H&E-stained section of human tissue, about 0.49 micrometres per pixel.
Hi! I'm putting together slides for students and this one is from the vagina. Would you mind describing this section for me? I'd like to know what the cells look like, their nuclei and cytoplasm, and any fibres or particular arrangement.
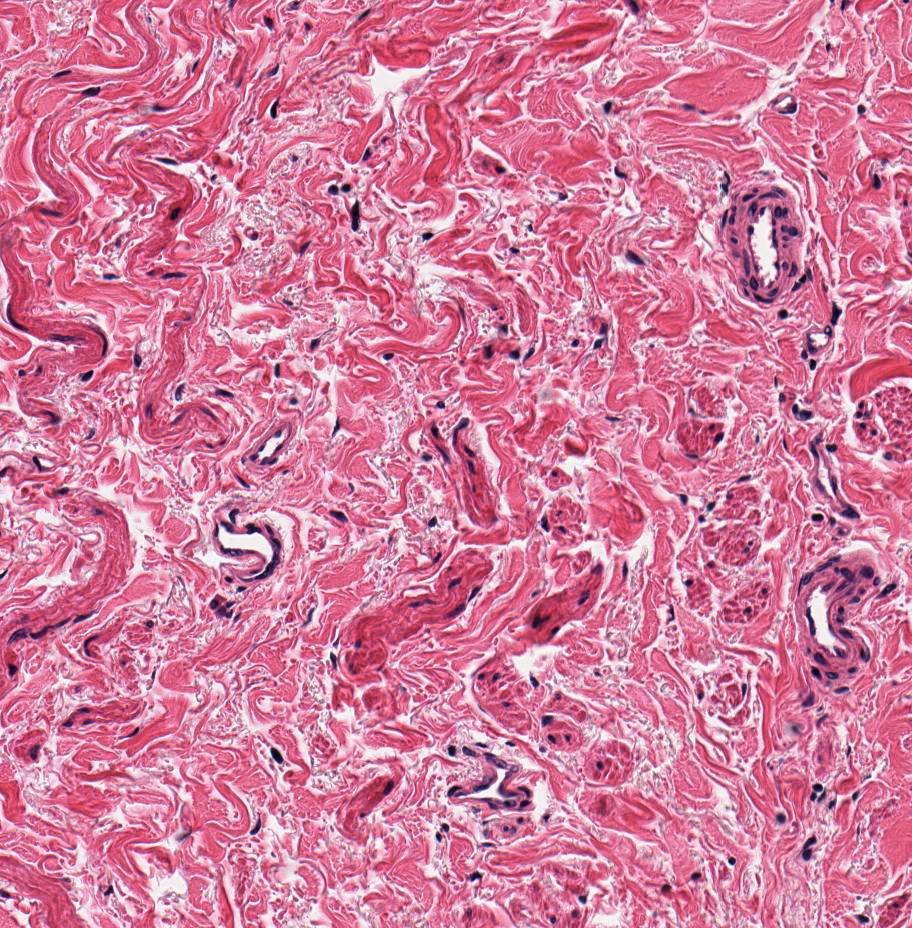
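Notice that the whole field is dense connective tissue, its collagen bundles running in many different directions, wavy and bright pink with eosin. Cells are sparse, lying singly between bundles, with small dark elongated nuclei. On the right, small vessels have cellular walls and narrow slit-like lumens.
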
